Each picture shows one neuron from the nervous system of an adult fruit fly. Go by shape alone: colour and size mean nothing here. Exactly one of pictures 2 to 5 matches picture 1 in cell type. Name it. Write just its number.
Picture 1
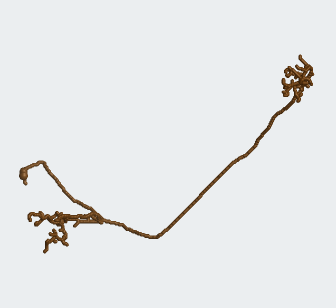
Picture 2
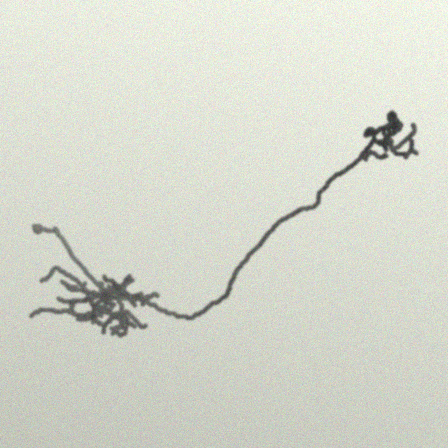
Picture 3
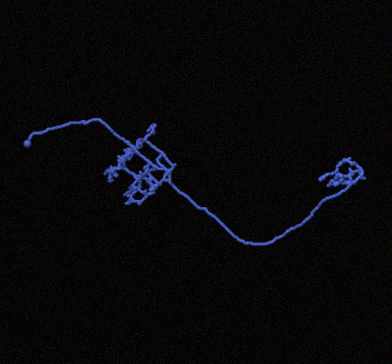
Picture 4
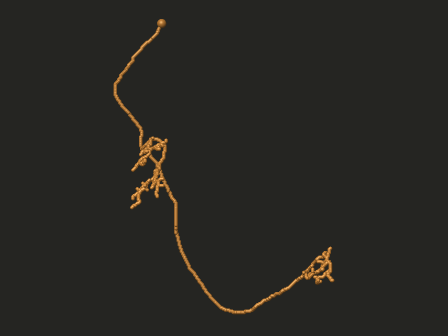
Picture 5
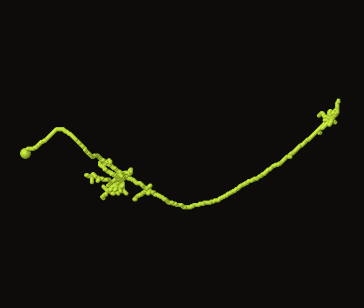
4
